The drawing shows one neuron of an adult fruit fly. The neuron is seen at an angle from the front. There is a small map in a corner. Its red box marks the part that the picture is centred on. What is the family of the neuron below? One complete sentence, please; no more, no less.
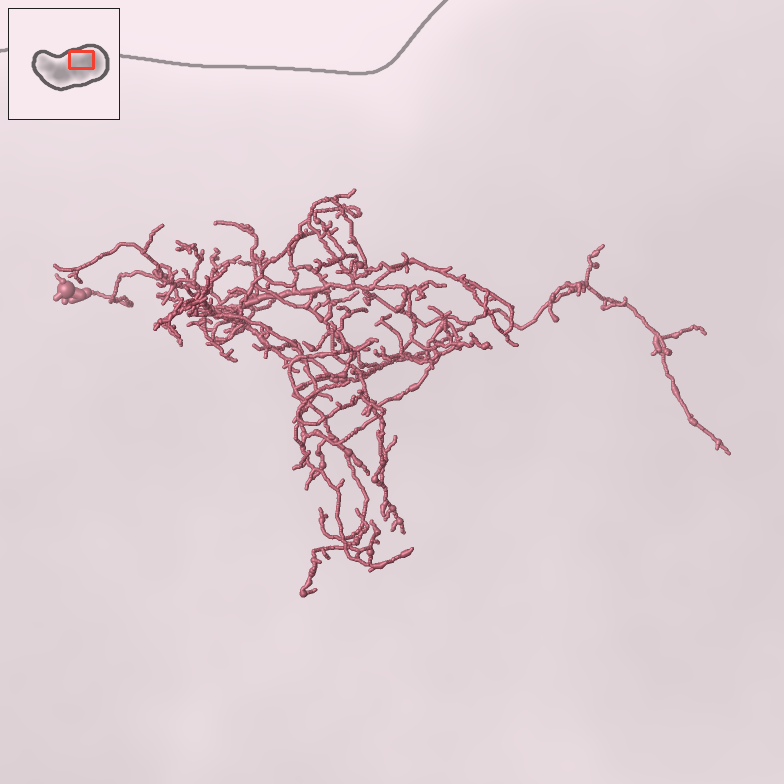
Concerning family, this neuron is hemilineage DM4_dorsal.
